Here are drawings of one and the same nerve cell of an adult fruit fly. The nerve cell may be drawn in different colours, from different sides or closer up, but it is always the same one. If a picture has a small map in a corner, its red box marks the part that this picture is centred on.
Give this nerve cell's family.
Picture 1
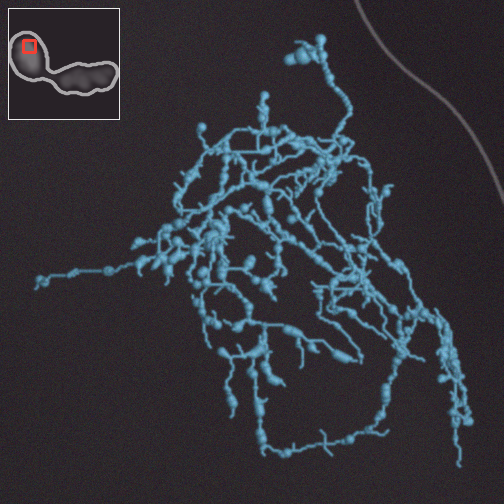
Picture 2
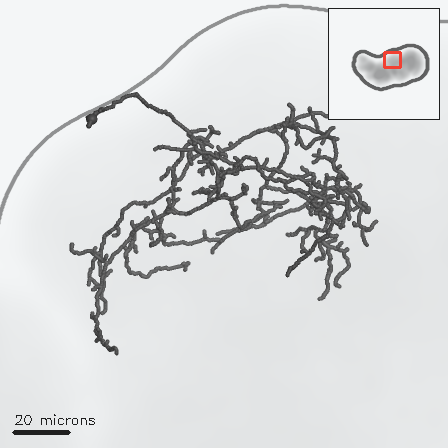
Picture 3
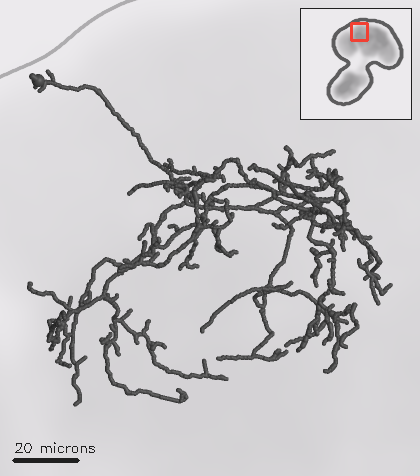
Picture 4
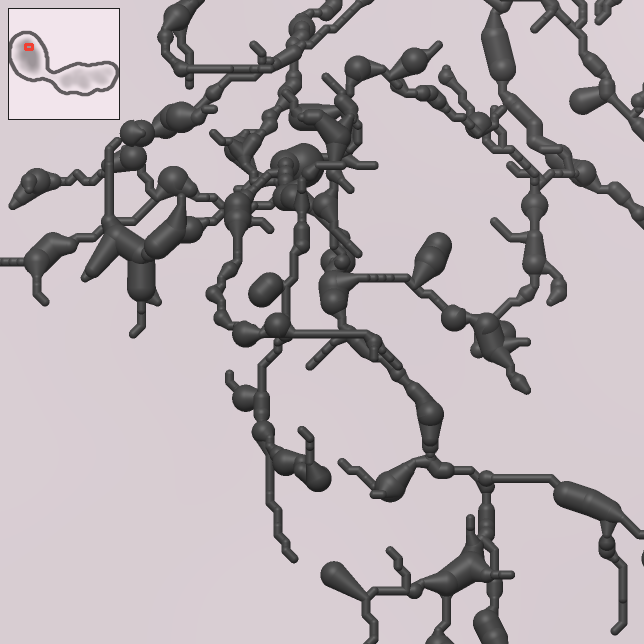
LHPD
